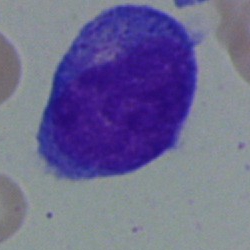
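Blast: central cell, stained human bone marrow smear, light microscope. The cell is a large oval, its long axis running from upper right to lower left. No vacuoles are seen. Red cells lie near the left and right edges of the picture, not touching the cell. Slight blurring softens the fine detail.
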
